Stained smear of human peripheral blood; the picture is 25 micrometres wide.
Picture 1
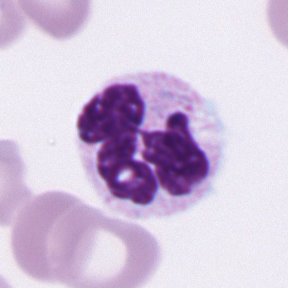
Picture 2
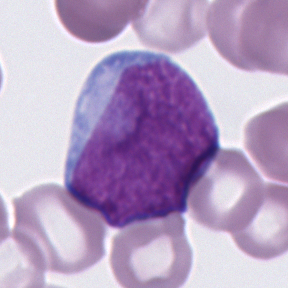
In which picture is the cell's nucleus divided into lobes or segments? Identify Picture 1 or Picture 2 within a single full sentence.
The nucleus of the cell in picture 1 consists of two or more lobes.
